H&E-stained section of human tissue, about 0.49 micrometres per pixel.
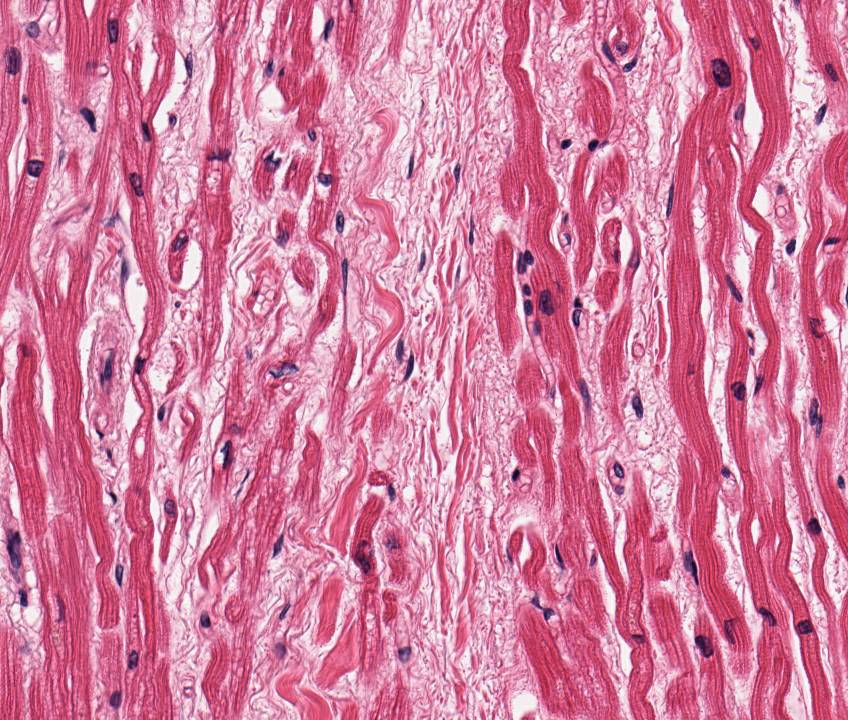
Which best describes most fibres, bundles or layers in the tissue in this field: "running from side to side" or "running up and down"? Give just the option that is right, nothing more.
Running up and down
